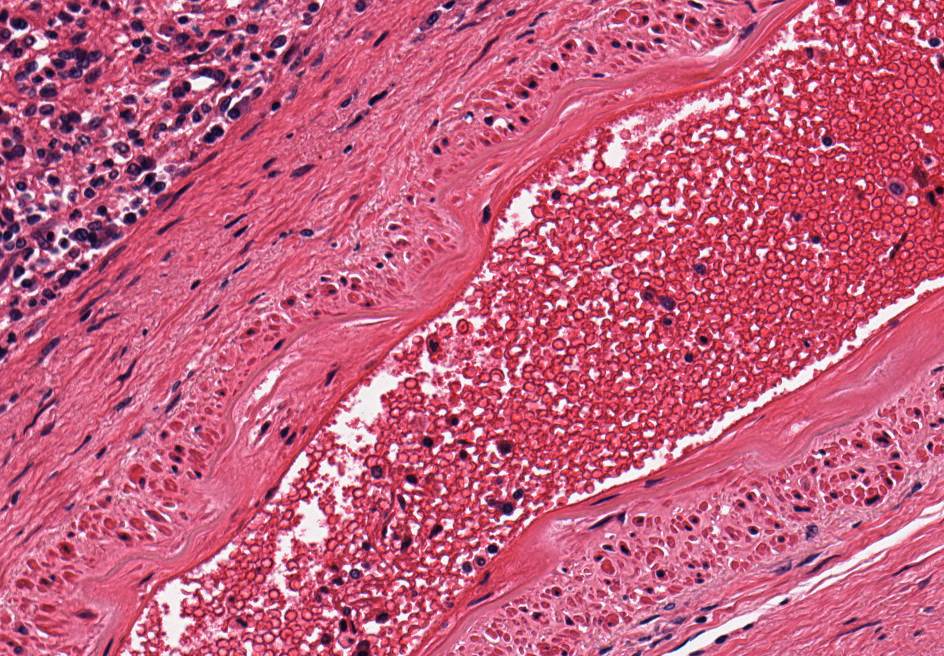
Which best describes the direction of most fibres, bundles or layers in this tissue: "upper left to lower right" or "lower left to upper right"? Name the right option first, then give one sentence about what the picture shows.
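Lower left to upper right. A wide vessel lumen runs diagonally across the centre of the field from lower left to upper right.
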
